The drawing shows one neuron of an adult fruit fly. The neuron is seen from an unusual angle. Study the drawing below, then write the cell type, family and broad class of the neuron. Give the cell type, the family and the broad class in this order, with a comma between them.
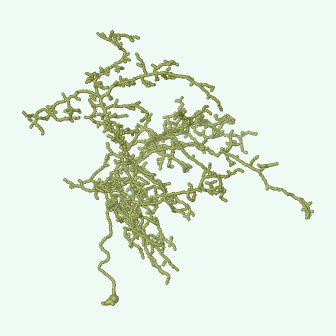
IN03B032, hemilineage 03B, nerve-cord intrinsic neuron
